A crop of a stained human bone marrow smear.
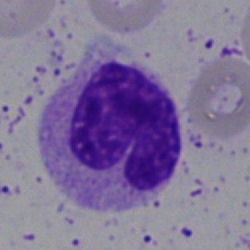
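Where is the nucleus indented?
By a deep notch on its lower right side.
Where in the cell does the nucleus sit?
Toward the upper right, leaving more cytoplasm on the left and below.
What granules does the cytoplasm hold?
Fine, dust-like purple granules.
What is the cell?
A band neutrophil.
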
